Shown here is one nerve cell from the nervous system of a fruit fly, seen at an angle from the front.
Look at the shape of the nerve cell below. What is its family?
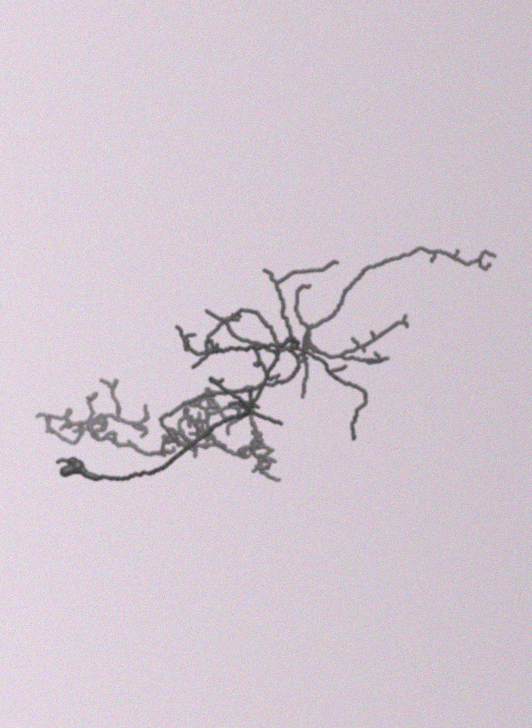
class DAN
